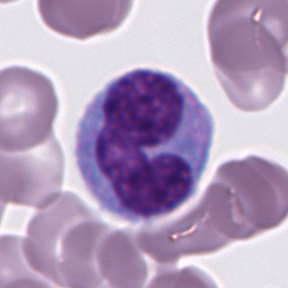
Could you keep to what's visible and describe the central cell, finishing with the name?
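Here the nucleus is curved like a letter C, its open side facing right. Its chromatin is dark purple and coarsely clumped, and no nucleoli are visible. The cytoplasm holds no clear vacuoles. It is a monocyte.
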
